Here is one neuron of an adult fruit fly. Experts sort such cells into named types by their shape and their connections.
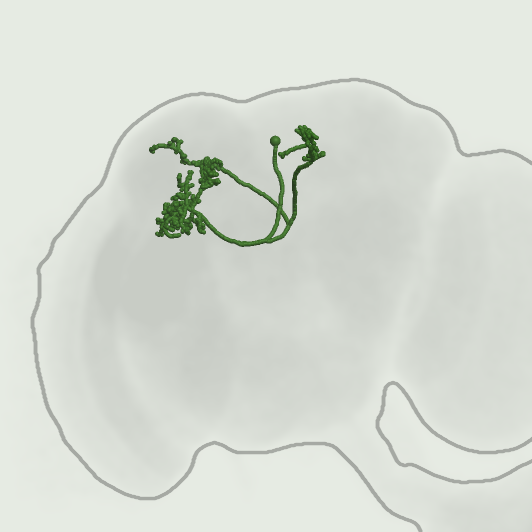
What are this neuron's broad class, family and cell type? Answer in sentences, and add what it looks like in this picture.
This is a central-brain intrinsic neuron. Its family is hemilineage DM1_antero_dorsal. Its cell type is CRE093. Its cell body lies at the top of the picture. As drawn here it is wider than it is tall.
